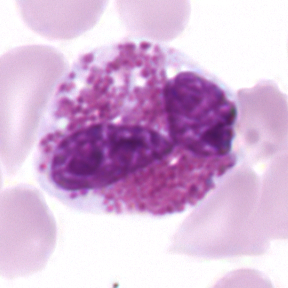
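Eosinophil in a stained peripheral blood smear. Notice the nucleus split into two large lobes, one lower left and the other upper right. Coarse pink-red granules, round and fairly even in size, pack the cytoplasm.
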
